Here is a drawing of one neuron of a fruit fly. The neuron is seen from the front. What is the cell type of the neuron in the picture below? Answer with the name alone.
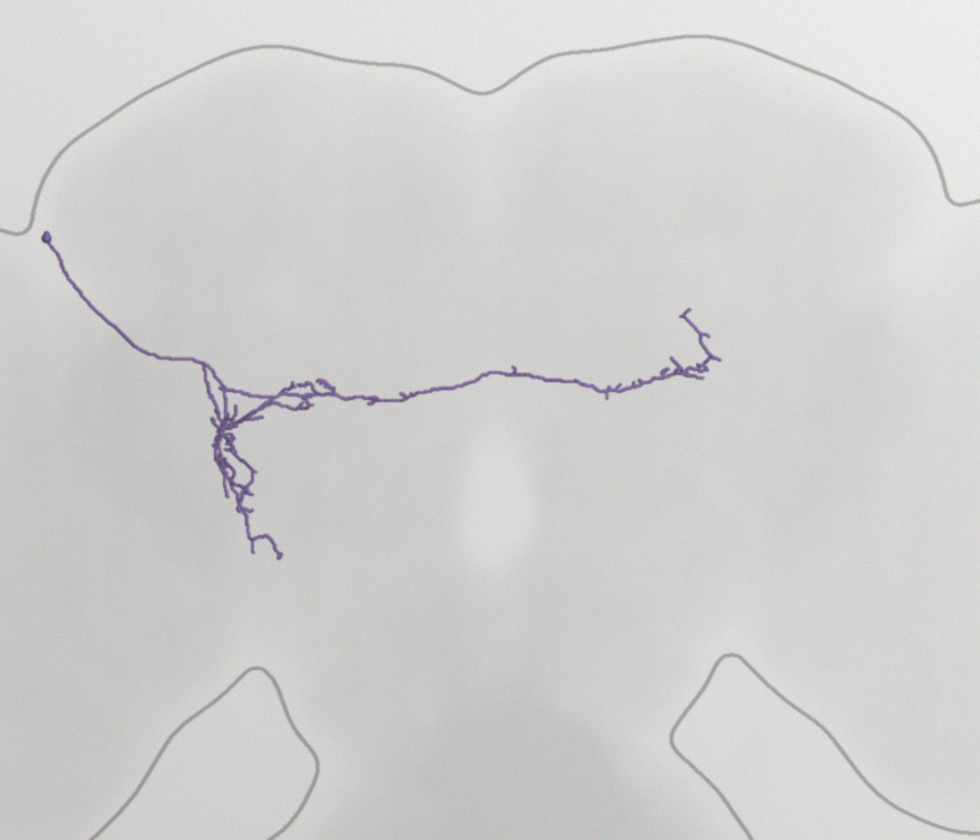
PLP111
